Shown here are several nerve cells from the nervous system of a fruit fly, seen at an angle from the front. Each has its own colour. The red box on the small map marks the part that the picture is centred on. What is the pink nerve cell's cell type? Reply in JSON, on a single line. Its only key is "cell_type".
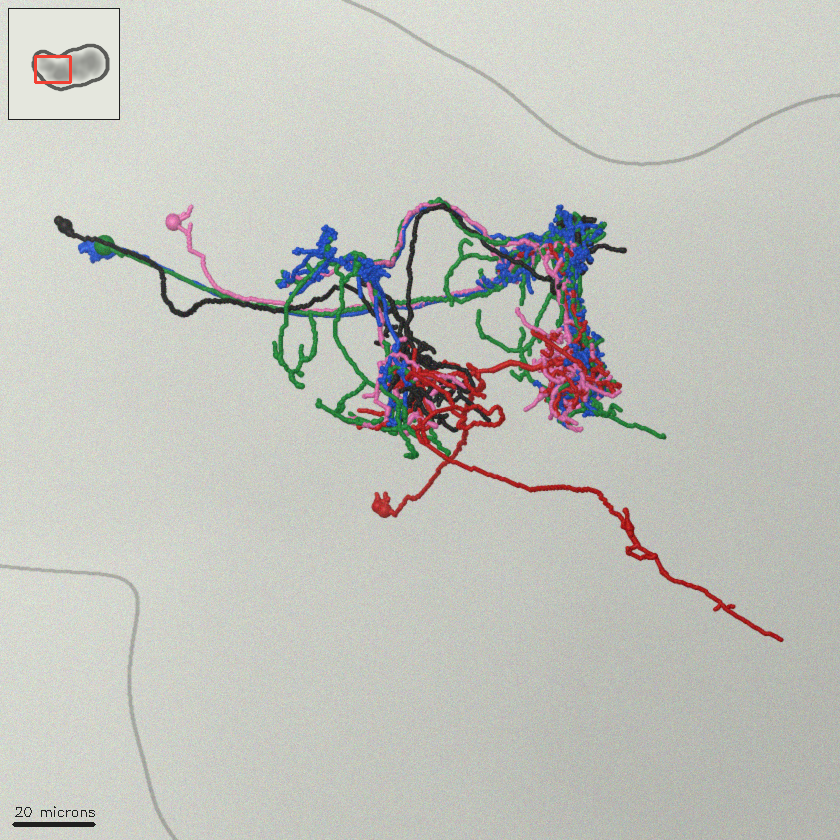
{"cell_type": "IN06A055"}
